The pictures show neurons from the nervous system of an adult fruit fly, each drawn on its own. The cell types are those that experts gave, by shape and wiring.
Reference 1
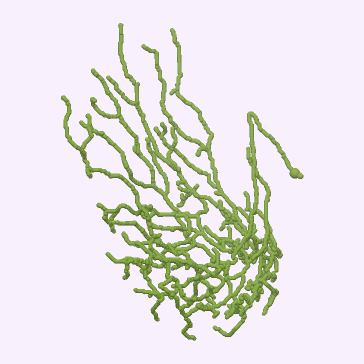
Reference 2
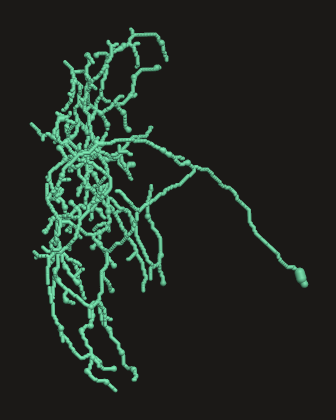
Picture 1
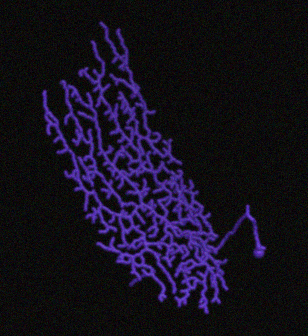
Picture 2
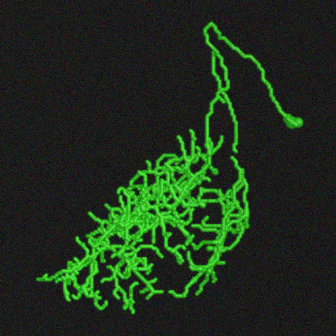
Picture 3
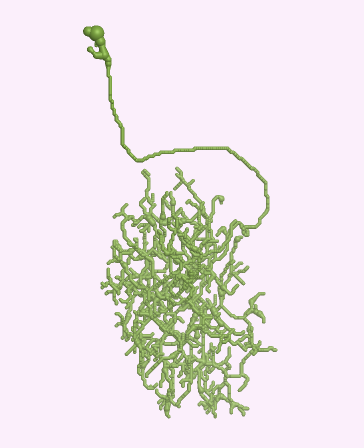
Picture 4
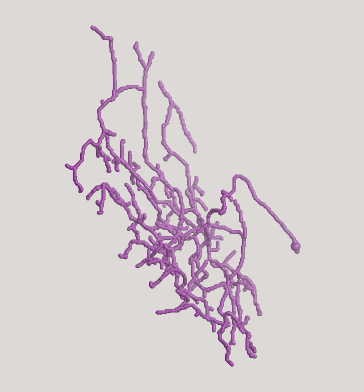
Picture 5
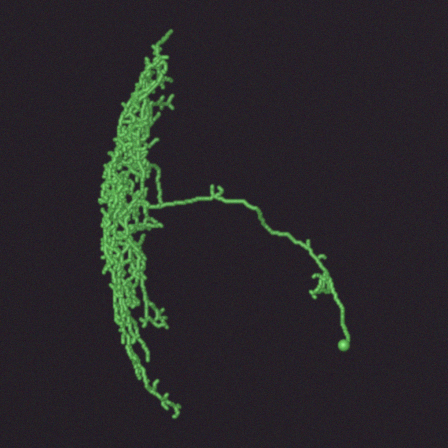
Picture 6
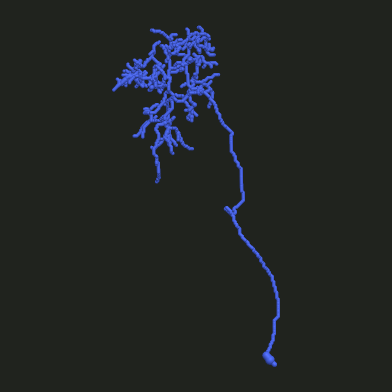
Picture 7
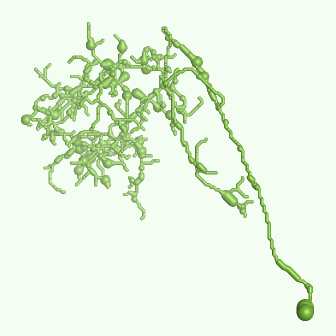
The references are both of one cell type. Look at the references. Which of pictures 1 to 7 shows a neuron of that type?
Picture 4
